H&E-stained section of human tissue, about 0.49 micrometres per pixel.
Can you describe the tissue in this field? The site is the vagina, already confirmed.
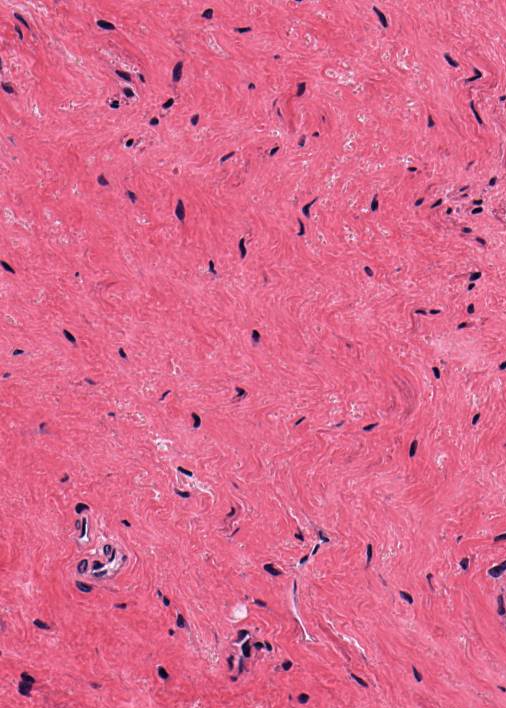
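Collagen fibres are wavy and interlace in swirling directions. Nuclei are sparse and widely spaced; they are small, dark and elongated with tapered ends, some slightly wavy. No distinct cytoplasm is visible around the cells beyond the surrounding collagen.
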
